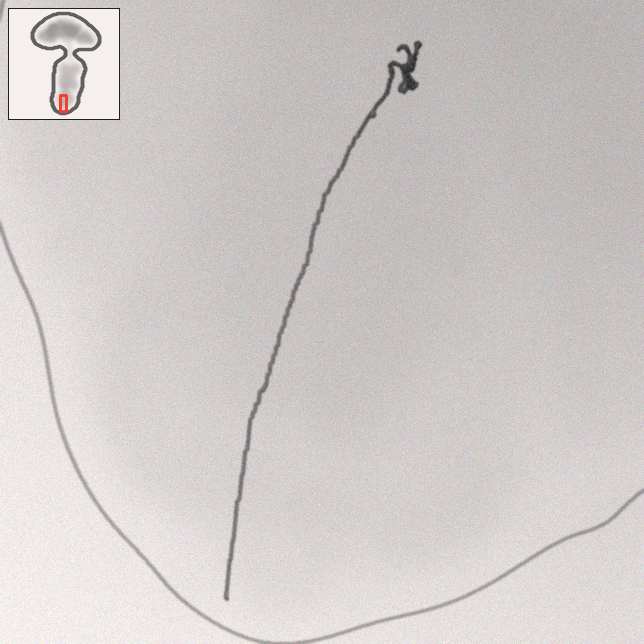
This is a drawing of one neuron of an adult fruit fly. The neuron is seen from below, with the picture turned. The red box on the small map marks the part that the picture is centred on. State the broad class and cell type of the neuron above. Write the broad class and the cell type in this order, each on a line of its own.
sensory neuron entering the nerve cord
SNxx03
